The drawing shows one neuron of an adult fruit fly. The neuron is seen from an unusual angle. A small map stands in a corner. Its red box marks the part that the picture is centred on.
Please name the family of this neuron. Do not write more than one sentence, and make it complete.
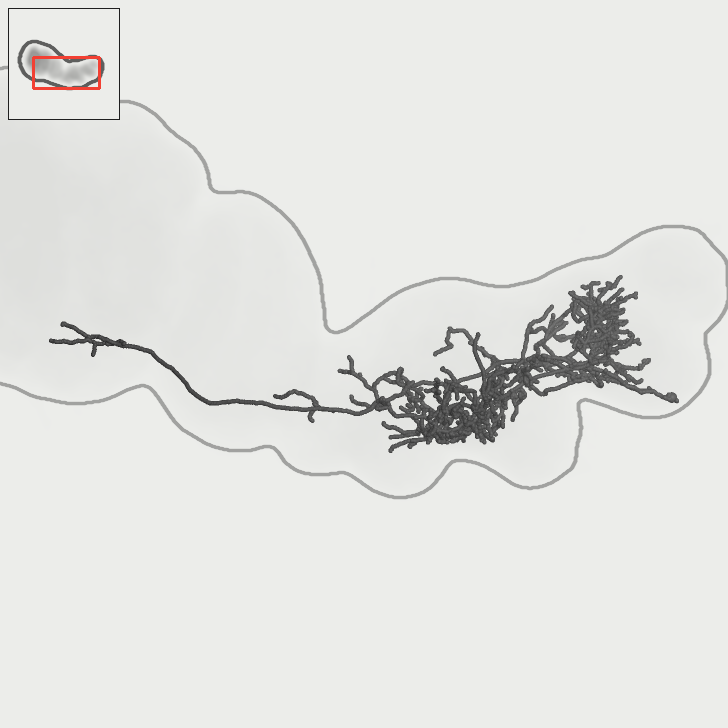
When grouped by family, this neuron is hemilineage 08B.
